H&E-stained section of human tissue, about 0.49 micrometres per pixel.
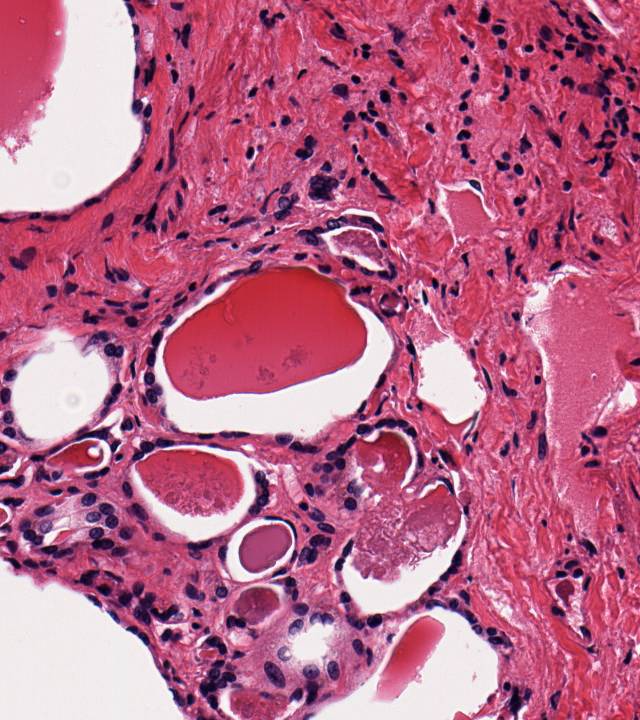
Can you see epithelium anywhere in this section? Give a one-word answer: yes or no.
Yes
